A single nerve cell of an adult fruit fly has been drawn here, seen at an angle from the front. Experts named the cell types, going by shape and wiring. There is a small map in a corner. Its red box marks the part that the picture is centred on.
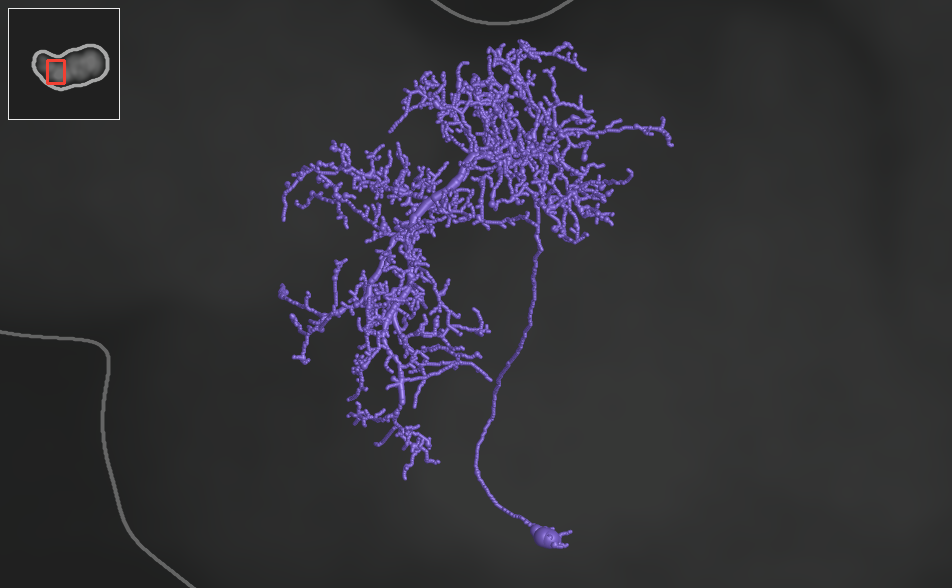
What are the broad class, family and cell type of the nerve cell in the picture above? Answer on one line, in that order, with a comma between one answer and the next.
nerve-cord intrinsic neuron, hemilineage 06B, IN06B013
